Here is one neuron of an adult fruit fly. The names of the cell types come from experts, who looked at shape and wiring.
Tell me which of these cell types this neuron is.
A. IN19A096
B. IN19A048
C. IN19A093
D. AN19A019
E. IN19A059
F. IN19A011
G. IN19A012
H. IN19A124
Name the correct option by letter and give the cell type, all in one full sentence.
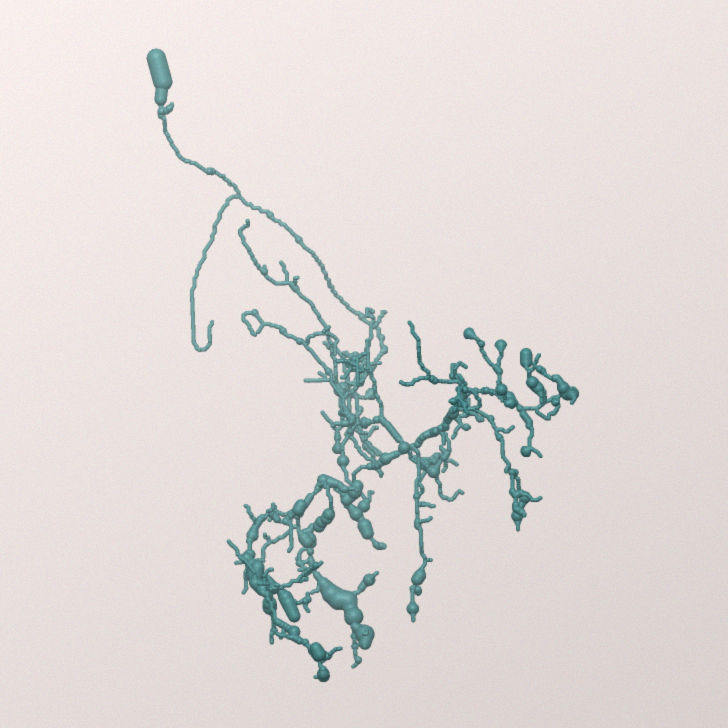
Option A holds the cell type of the neuron, IN19A096.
